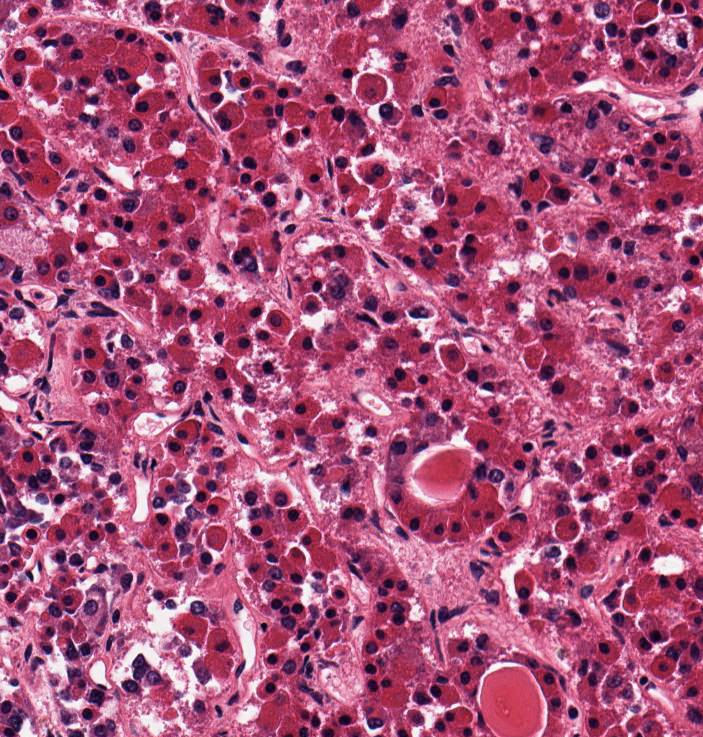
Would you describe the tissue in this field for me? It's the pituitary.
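What strikes me first is the arrangement: throughout the field, cells sit in nests and cords divided by thin fibrous septa. Most of them are polygonal, with plenty of strongly eosinophilic, granular cytoplasm. Each main cell holds a single round, dark nucleus. Looking at the septa, they're delicate, carrying flattened spindle nuclei and small thin-walled vessels.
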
